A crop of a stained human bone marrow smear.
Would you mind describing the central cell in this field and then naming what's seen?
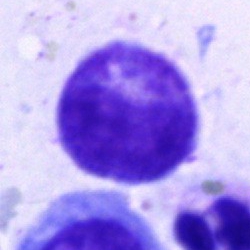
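Round, smooth outline. Paler, lighter-stained patch in the upper part. No clear vacuoles. Separate cell with pale blue cytoplasm just below, not touching. Central cell is a promyelocyte.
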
